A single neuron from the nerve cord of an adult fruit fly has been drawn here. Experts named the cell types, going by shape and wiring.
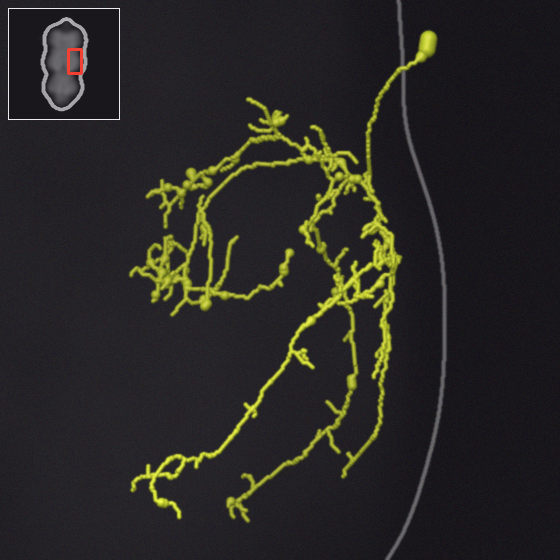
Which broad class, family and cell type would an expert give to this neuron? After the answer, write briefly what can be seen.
Its broad class is nerve-cord intrinsic neuron. The family is hemilineage 09A. The cell type is IN09A081. Dozens of branch ends can be seen. As drawn here it is taller than it is wide.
